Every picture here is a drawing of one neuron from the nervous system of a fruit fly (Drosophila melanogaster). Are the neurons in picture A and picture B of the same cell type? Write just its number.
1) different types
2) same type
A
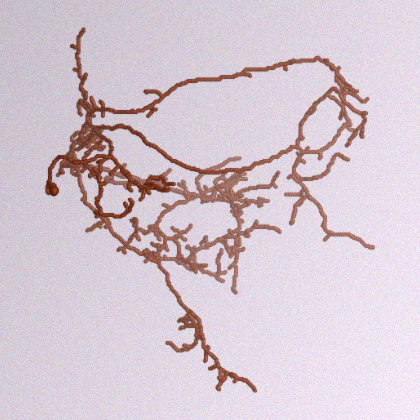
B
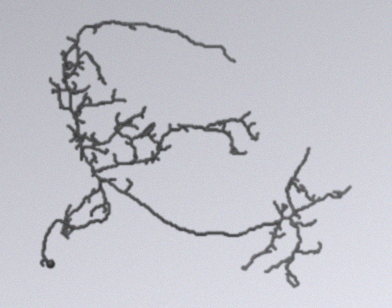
1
